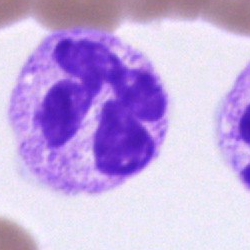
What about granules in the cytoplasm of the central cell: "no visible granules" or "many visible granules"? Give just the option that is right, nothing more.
Many visible granules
